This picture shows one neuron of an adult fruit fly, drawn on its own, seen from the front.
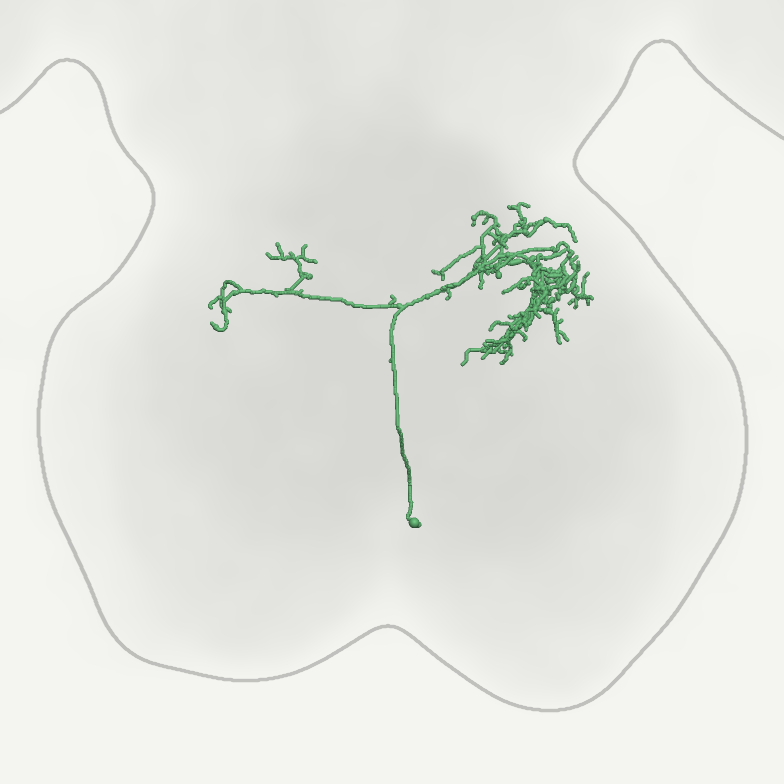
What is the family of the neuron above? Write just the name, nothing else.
hemilineage 02A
